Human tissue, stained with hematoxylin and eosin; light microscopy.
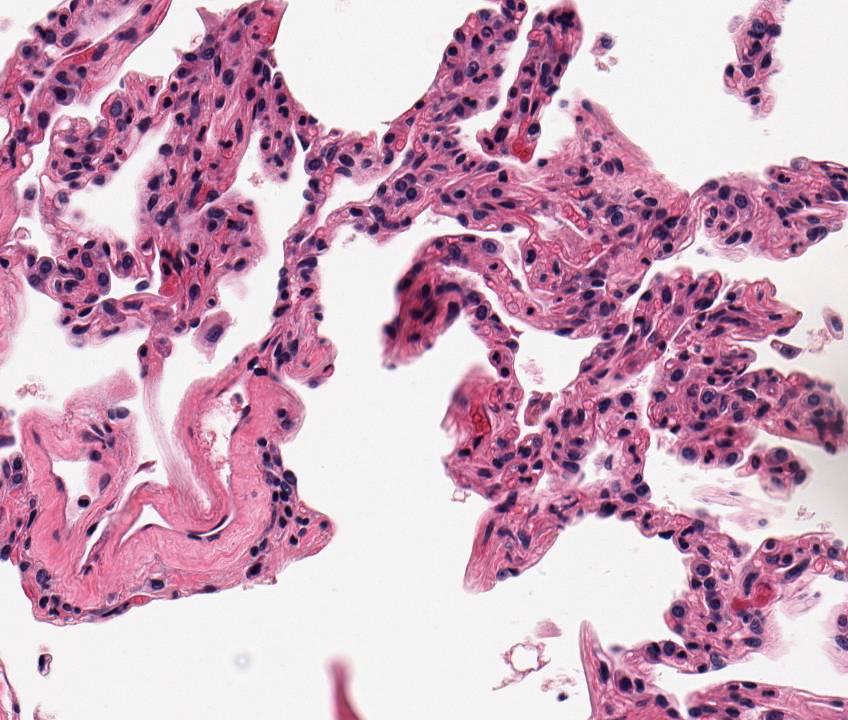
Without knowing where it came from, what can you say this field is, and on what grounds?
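Alveolus is the structure shown. Thin, branching, interconnecting septa separate wide, white, mostly empty open spaces.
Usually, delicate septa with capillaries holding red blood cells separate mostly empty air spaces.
Red blood cells lie in small groups within the septa, centrally and at lower right.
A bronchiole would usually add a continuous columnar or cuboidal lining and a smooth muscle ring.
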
